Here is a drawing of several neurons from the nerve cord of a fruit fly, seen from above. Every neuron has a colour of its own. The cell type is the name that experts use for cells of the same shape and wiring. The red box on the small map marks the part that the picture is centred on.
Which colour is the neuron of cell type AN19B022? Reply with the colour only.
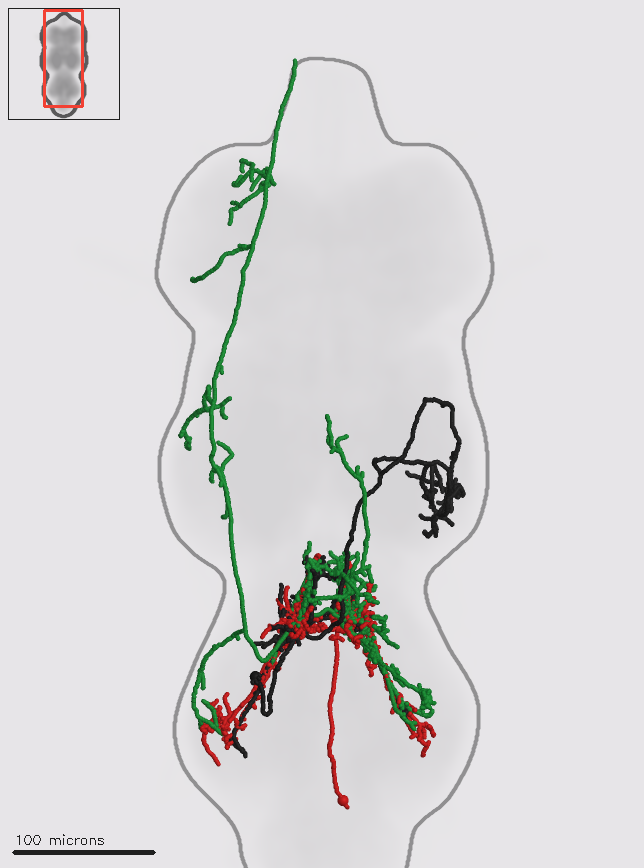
green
